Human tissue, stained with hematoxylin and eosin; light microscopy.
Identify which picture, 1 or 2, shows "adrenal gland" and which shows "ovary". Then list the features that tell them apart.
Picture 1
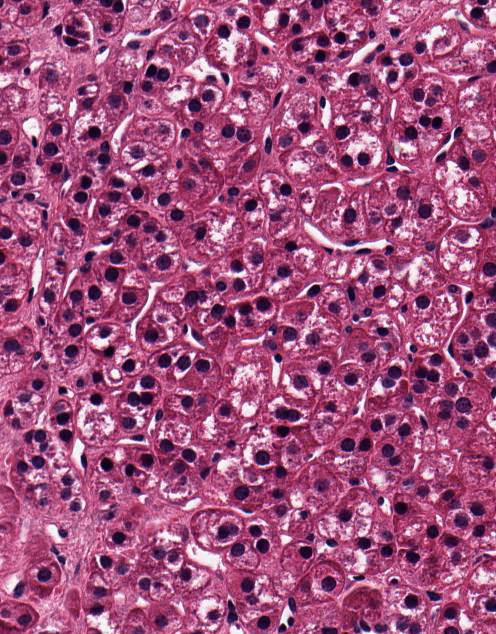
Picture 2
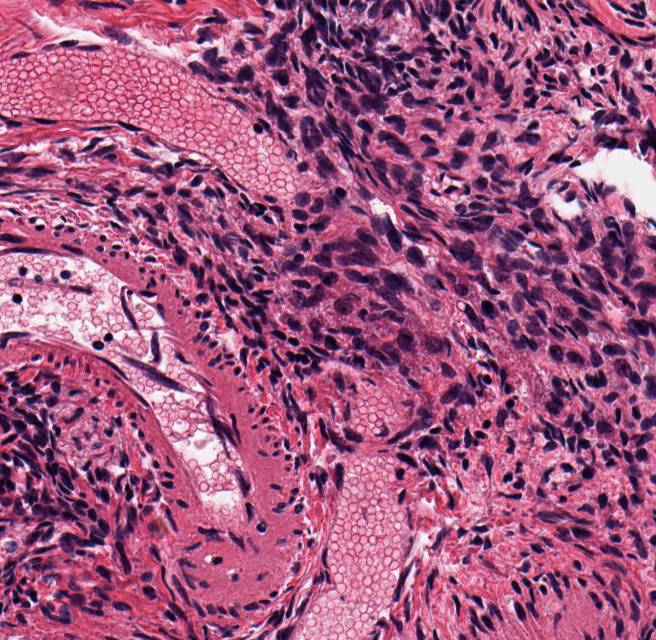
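The first one's the adrenal gland, and the second is the ovary. In picture 1 the cells form small rounded nests and short cords with thin partitions around them, right across the field.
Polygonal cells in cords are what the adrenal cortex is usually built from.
These cells are large and polygonal, with abundant pink granular cytoplasm that often holds pale clear vacuolated areas, and thin-walled capillaries lined by flattened, elongated nuclei run between the nests. Picture 2 is much more crowded: dark oval to spindle-shaped nuclei, scant cytoplasm, poorly defined borders.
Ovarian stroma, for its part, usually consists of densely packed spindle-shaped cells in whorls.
The nuclei there vary in size and shape, with some plump irregular ones in the centre, and curving pale pink bands carry a fine honeycomb of small round spaces.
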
